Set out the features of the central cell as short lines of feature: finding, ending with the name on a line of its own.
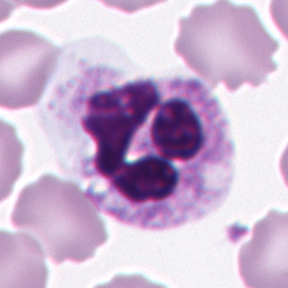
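Outline: roughly round, smooth edge, as far as I can tell.
Nucleus: three separate lobes, I count.
Nucleoli: none that I can see in the lobes.
Granules: sparser on the left side of the cytoplasm.
Name: segmented neutrophil.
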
